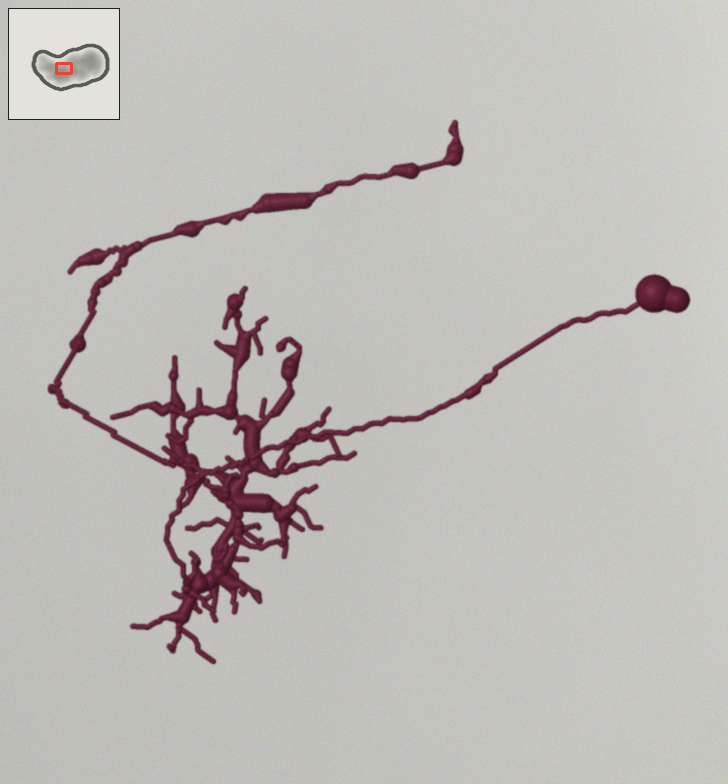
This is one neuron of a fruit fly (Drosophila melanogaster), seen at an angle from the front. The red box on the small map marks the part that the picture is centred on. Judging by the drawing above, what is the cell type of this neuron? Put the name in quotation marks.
"TmY3"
